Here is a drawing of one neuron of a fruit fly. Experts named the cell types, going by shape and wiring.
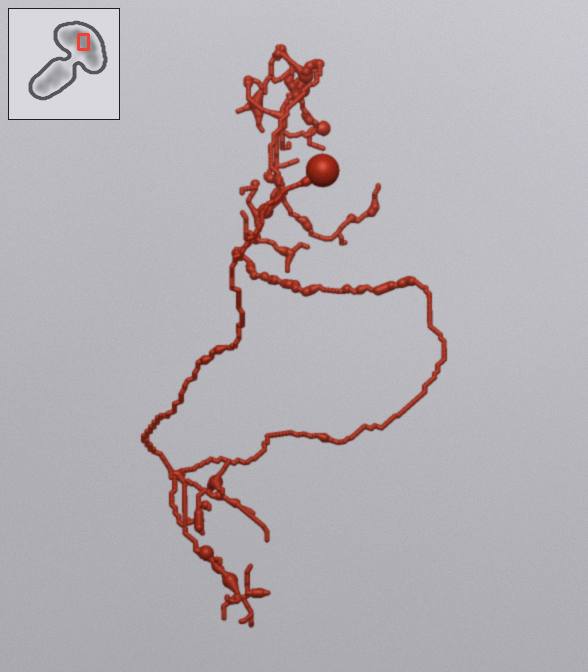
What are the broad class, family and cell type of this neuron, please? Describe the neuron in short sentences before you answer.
It lies in the brain. Its cell body lies at the top of the picture. It is a central-brain intrinsic neuron. The name of its family is class CX. The cell type is PFNp_b.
